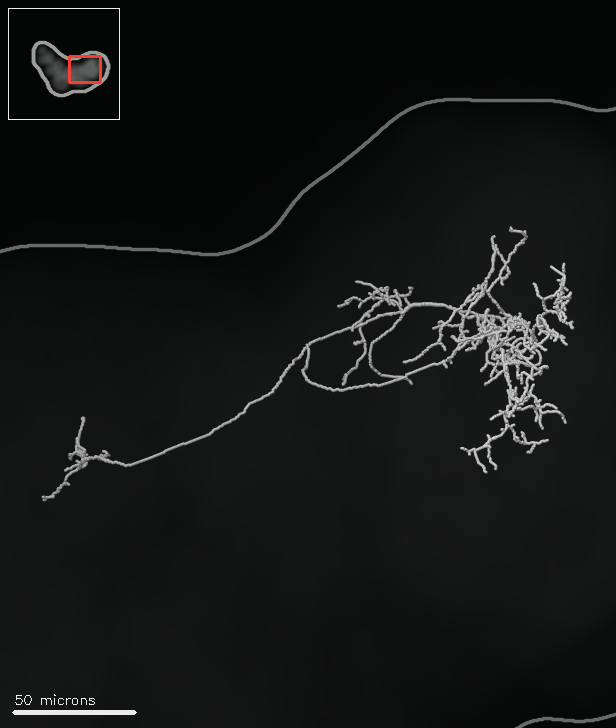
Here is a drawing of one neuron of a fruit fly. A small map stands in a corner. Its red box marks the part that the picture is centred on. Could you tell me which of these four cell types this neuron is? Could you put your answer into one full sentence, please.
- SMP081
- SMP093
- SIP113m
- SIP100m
Among cell types, the one for this neuron is SIP100m.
